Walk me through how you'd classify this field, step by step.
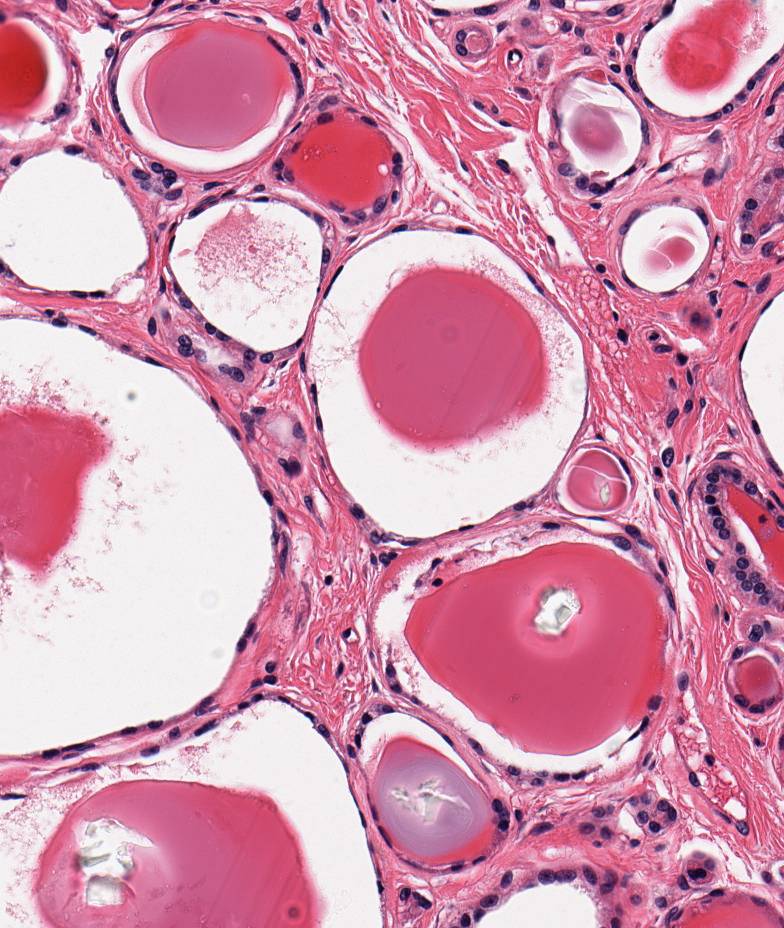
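Answer: thyroid follicles. First: closely packed round to oval spaces of widely varying size, with thin stromal bands between. Second: most larger spaces have a single lining layer of flattened cells with small dark nuclei. Third: many hold homogeneous, deeply eosinophilic material.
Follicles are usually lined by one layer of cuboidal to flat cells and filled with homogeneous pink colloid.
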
